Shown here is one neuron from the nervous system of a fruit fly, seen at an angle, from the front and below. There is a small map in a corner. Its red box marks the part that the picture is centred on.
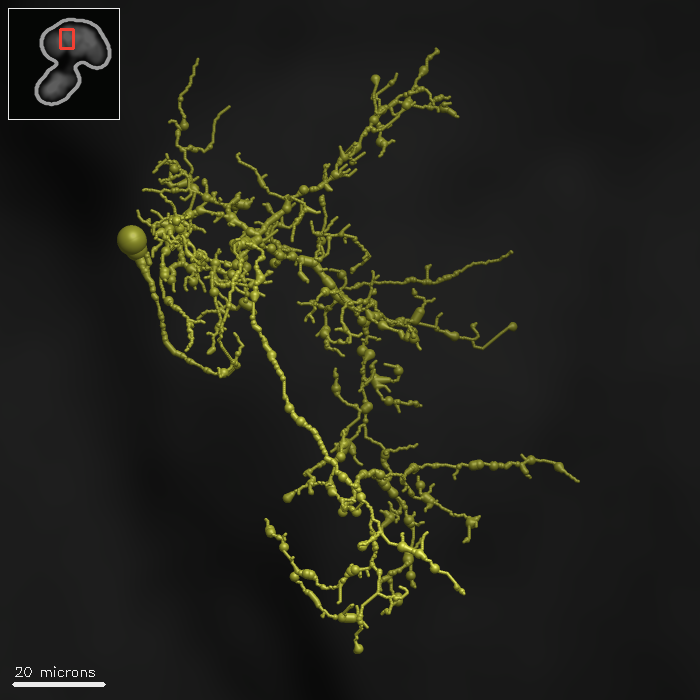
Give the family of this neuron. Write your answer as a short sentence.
The family is hemilineage VPNp&v1_posterior.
